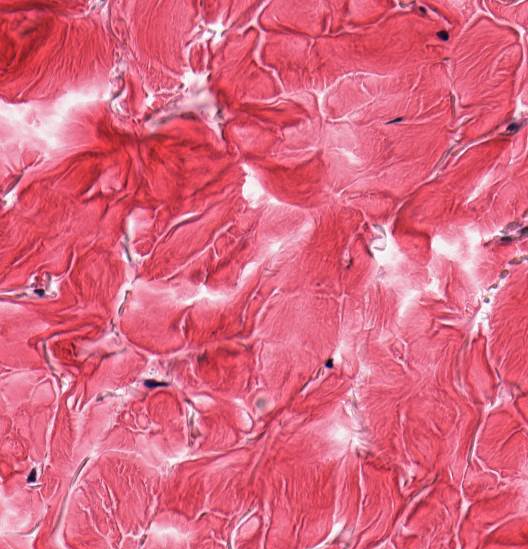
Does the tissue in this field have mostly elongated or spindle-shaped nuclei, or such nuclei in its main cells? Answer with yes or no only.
Yes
